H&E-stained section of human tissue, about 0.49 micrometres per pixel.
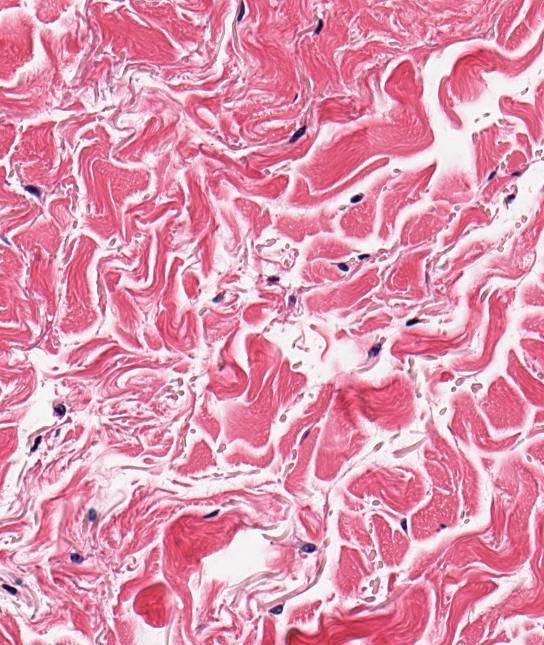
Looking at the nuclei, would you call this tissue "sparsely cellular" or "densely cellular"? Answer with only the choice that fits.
Sparsely cellular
